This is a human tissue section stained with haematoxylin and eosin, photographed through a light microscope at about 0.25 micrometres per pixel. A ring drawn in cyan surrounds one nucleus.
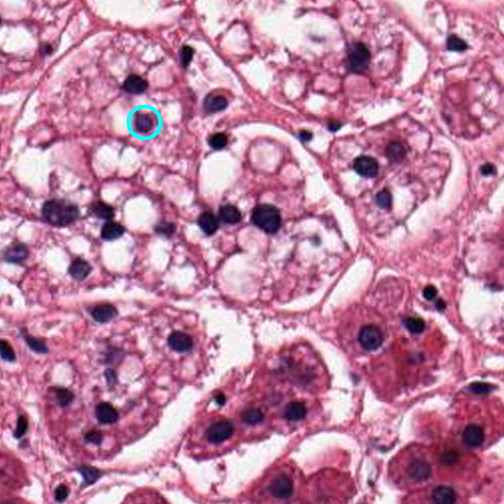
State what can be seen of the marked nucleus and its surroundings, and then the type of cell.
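The nucleus is round to slightly oval and evenly stained a medium-dark purple, a little paler than the very dark nucleus just above it. The nucleus is about the same size as the other nuclei in this cluster. The surrounding cytoplasm is pale pink and foamy, filled with many small clear vacuoles, with larger clear spaces just below the nucleus. The marked cell is an adrenal cortical cell.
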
